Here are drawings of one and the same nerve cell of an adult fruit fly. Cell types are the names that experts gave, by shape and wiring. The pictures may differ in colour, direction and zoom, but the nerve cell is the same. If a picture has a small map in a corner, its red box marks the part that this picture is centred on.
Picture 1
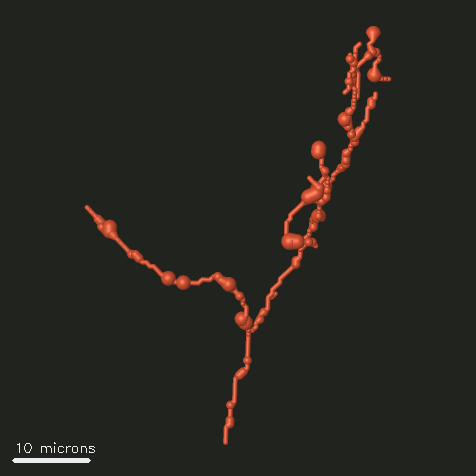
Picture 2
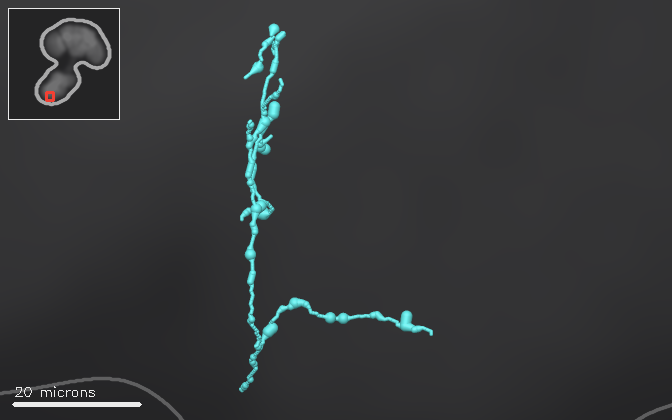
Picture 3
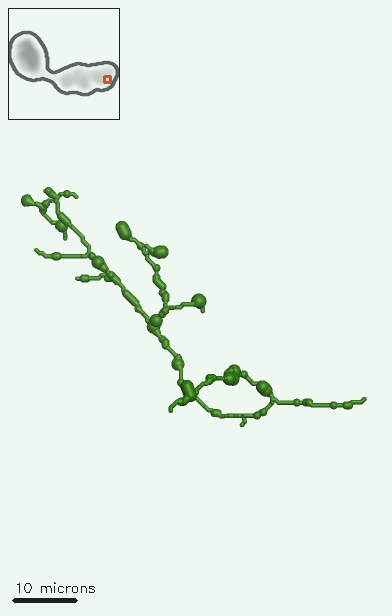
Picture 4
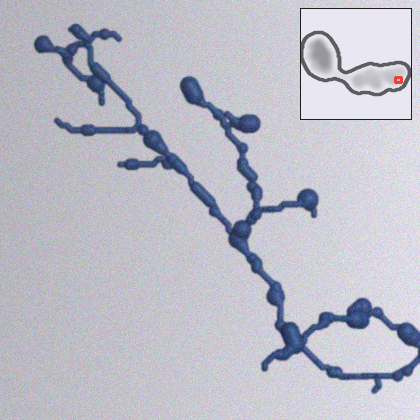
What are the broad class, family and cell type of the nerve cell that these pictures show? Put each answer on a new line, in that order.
sensory neuron entering the nerve cord
class mechanosensory tactile
SNta38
